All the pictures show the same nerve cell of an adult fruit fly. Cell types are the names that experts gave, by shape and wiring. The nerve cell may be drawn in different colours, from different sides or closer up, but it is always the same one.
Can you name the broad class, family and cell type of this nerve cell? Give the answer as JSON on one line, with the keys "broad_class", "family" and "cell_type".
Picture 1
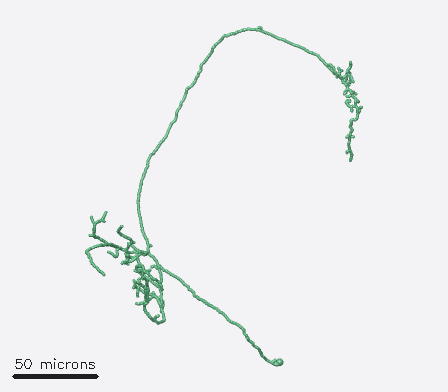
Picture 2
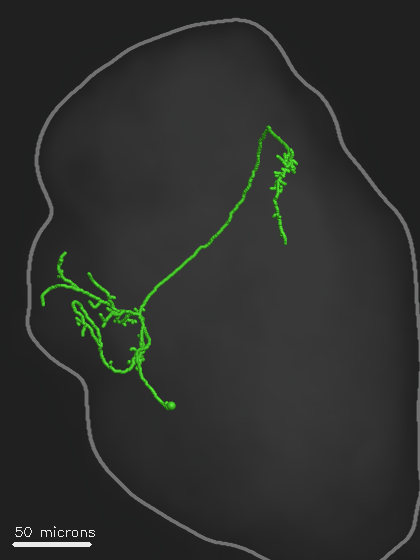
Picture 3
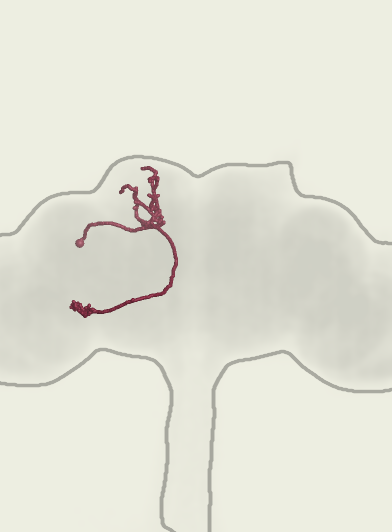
{"broad_class": "central-brain intrinsic neuron", "family": "hemilineage ALlv1", "cell_type": "M_lvPNm47"}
